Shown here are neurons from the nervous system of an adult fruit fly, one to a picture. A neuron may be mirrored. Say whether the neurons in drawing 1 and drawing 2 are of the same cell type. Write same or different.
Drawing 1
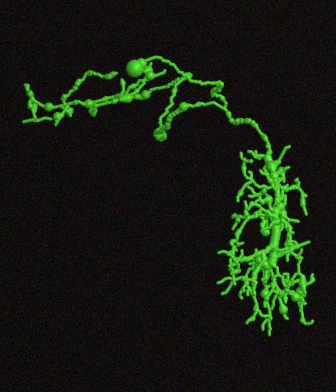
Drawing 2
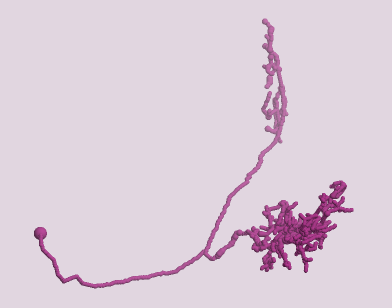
same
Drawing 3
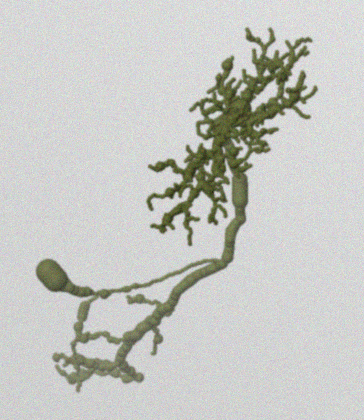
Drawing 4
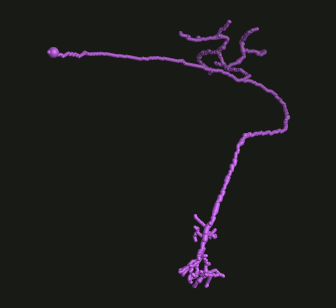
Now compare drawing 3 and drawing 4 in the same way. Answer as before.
different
